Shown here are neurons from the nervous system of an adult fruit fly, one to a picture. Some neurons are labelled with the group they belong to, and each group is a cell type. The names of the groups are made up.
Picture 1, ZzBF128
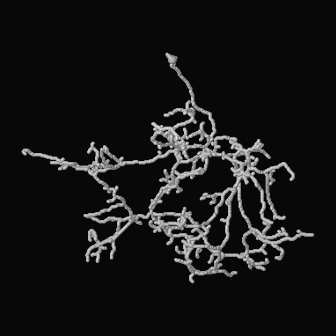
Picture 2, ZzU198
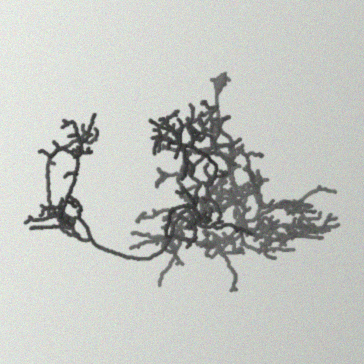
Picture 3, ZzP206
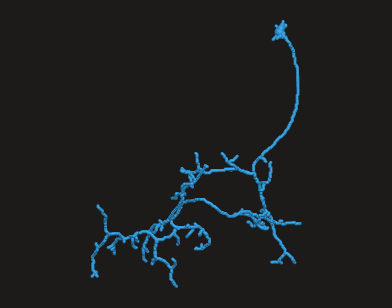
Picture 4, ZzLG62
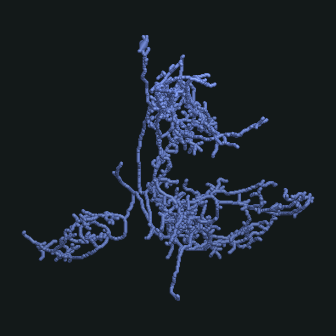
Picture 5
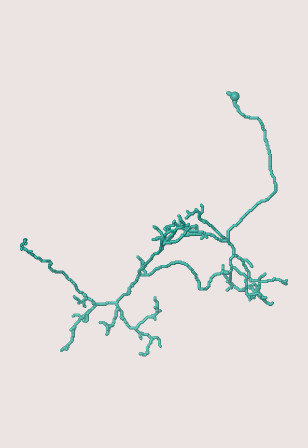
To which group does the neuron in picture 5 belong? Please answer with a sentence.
It belongs to ZzP206.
